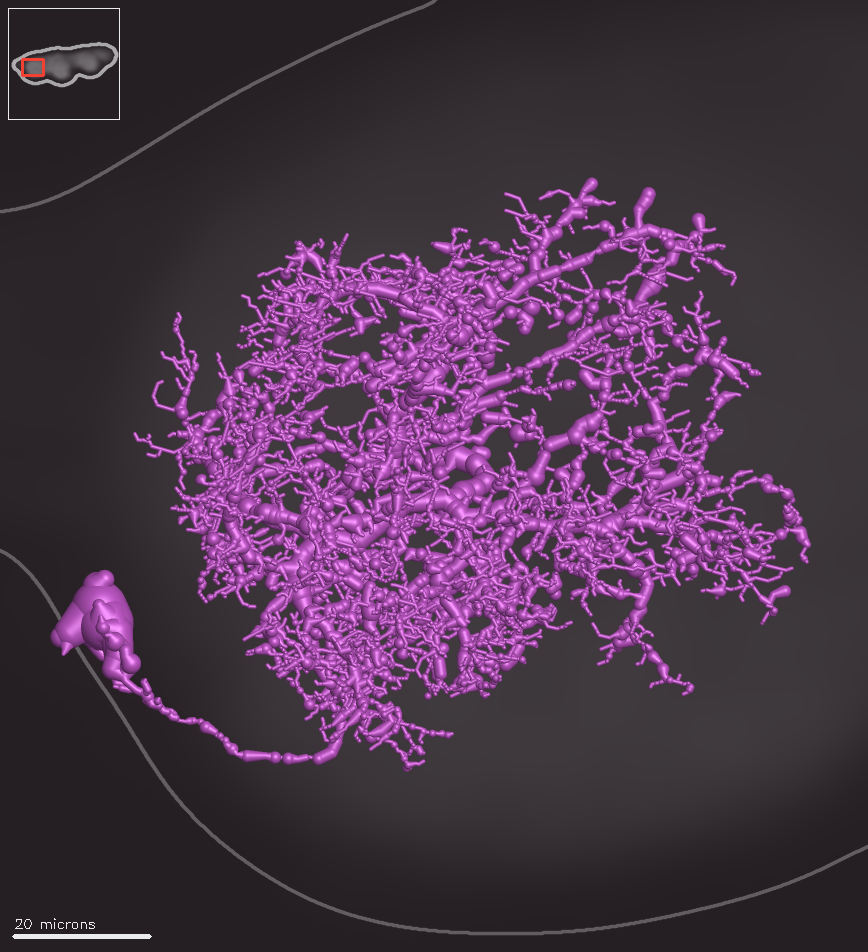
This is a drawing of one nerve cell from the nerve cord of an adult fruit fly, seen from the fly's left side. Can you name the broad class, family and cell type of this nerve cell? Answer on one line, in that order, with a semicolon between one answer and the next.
nerve-cord intrinsic neuron; hemilineage 13A; IN13A001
